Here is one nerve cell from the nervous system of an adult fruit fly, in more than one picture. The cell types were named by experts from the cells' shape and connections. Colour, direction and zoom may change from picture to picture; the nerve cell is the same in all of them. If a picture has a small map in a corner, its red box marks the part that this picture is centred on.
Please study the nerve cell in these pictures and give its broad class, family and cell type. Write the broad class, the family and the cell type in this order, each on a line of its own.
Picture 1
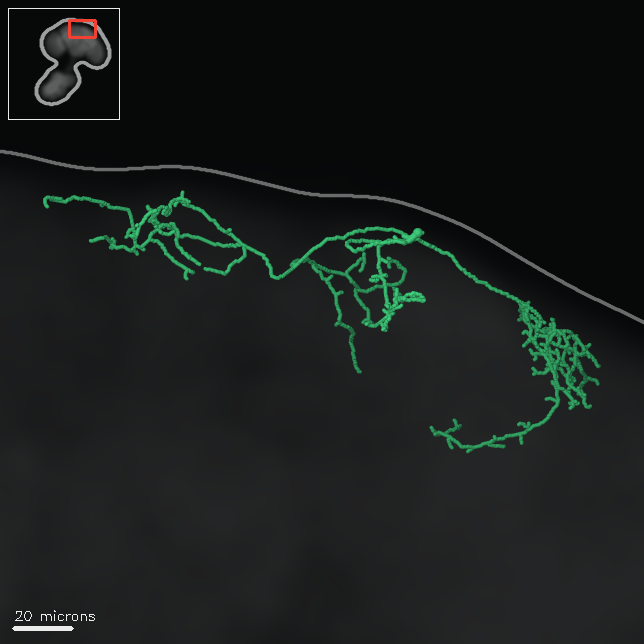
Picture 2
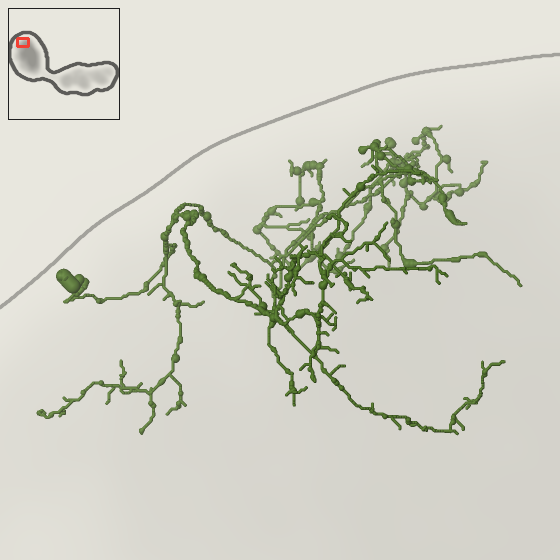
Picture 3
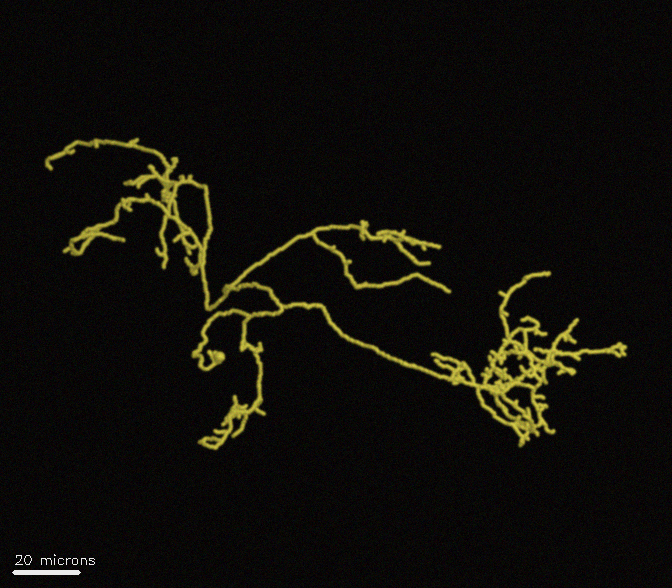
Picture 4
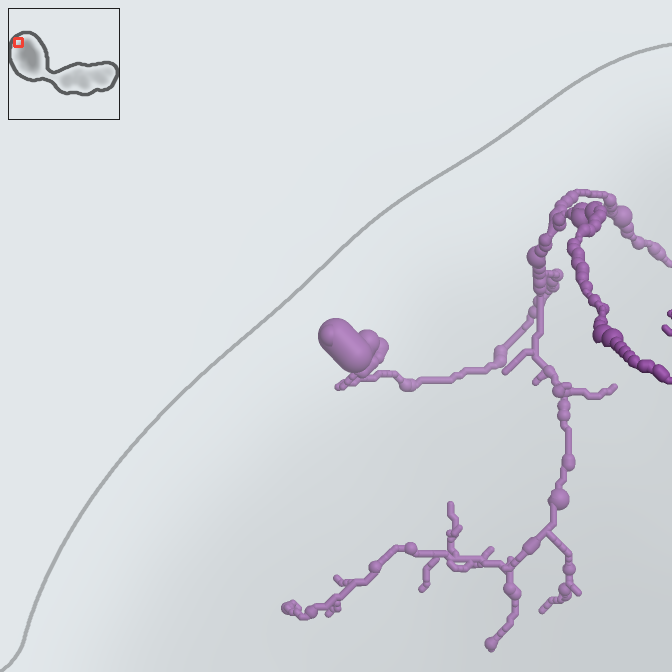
central-brain intrinsic neuron
hemilineage SMPad1
SMP102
